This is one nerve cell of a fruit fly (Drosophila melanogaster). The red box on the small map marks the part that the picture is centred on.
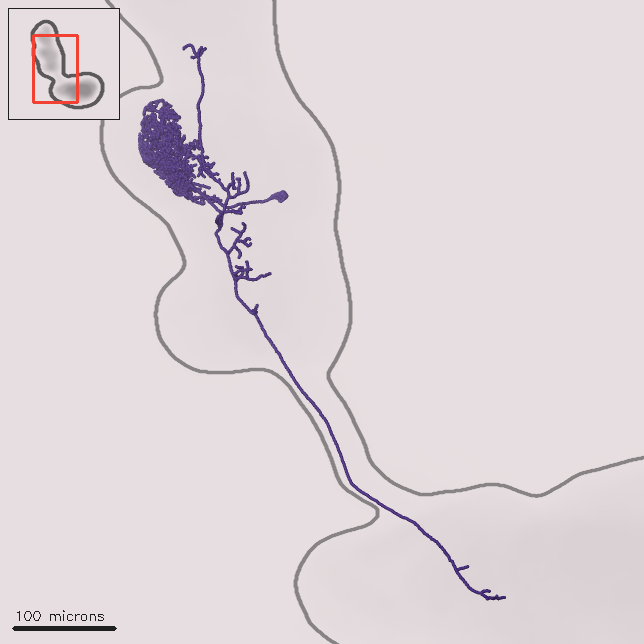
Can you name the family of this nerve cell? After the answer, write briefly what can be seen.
Its family is hemilineage 17A. It is an ascending neuron. From top to bottom in the picture it spans about 550 microns. As drawn here it is taller than it is wide.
